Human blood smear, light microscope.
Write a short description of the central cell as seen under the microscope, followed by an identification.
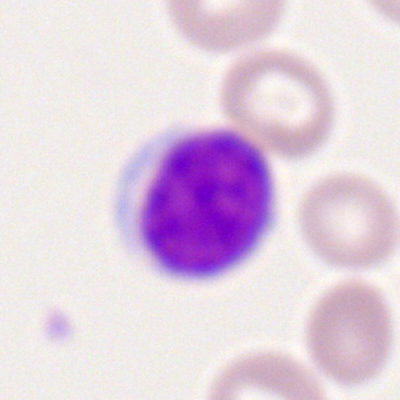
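Look first at the chromatin: it is dark purple and clumped, with a few paler patches. Now find the cytoplasm, a scant pale blue crescent showing mainly on the left side. Take your time, and you will see neither granules nor vacuoles in it. This is a lymphocyte.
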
